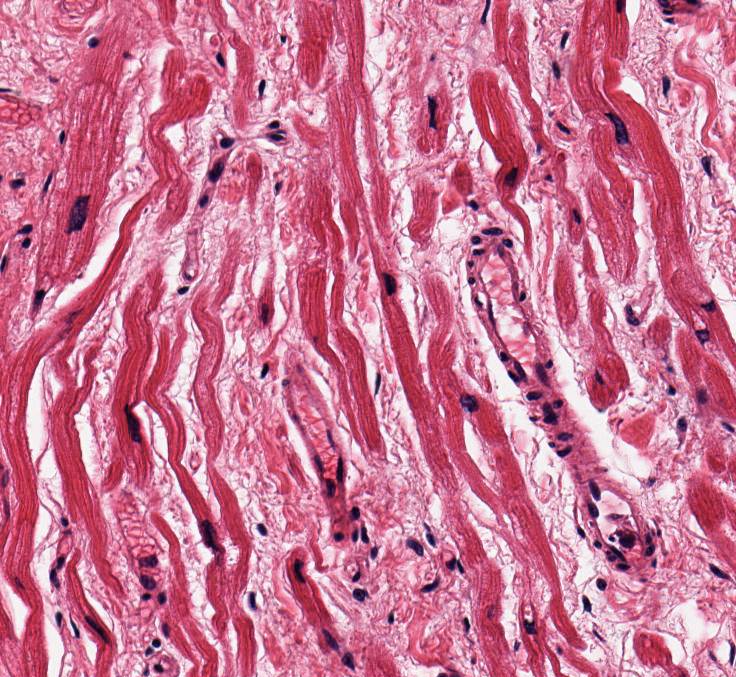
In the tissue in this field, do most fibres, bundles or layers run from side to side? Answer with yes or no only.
No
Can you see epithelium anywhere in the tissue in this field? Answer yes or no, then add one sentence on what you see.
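No. No epithelium or glandular structures are present anywhere in the field.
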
